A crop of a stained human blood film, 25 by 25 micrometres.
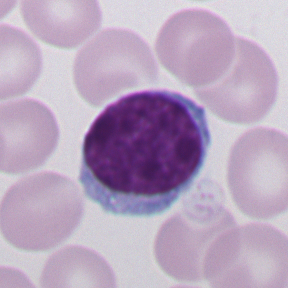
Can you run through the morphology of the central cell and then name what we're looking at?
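Round to oval nucleus there, with no indentation or lobes, and the chromatin is dense, dark purple and coarsely clumped. In the cytoplasm I can't see any distinct granules or clear vacuoles. It's a typical lymphocyte.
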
